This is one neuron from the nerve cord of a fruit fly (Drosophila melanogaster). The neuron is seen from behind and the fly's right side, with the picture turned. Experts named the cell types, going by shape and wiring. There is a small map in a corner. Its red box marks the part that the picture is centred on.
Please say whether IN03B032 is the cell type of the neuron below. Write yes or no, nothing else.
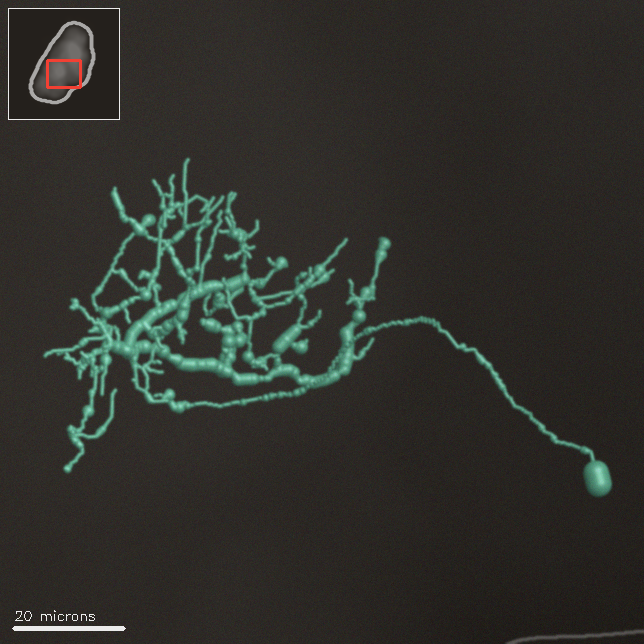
no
